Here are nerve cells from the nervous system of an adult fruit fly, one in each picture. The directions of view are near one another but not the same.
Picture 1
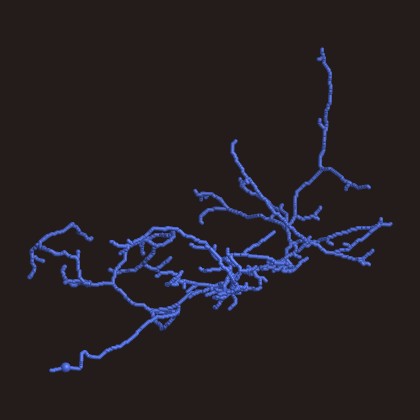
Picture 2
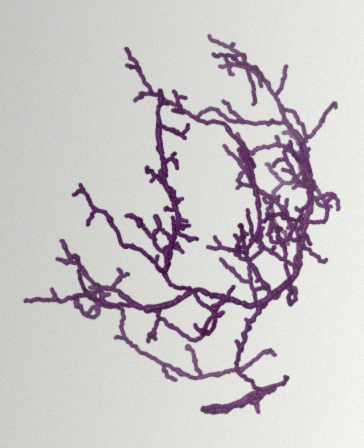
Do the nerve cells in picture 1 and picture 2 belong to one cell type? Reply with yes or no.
no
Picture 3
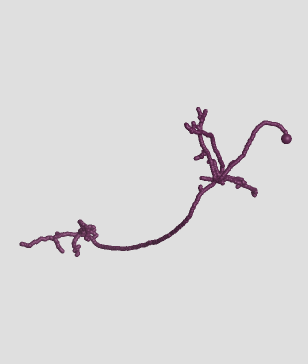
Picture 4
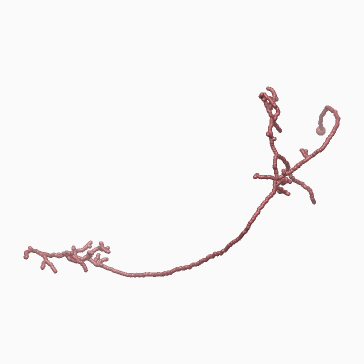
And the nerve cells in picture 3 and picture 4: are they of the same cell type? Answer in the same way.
yes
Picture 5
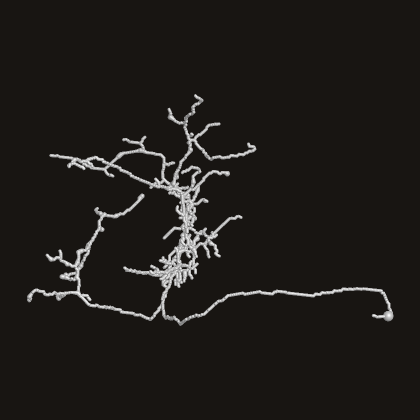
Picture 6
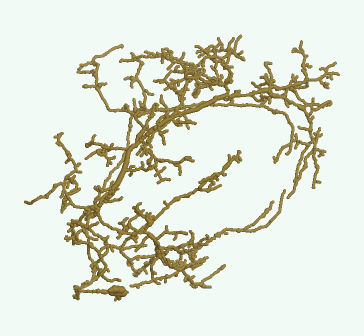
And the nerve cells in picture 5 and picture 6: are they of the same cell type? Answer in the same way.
no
